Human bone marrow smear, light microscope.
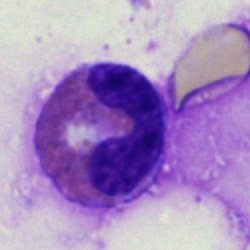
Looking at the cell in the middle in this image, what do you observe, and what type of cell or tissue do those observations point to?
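A horseshoe-shaped nucleus curves along the right side of the cell, its opening facing left. Its chromatin is dark purple and coarsely clumped. The cytoplasm appears granular, with reddish granules spread through it. In the notch of the nucleus, at the centre of the cell, lies a pale, clear patch of cytoplasm. Shown here is an eosinophil.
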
